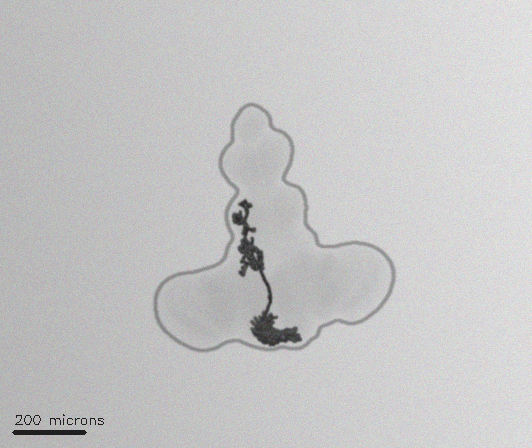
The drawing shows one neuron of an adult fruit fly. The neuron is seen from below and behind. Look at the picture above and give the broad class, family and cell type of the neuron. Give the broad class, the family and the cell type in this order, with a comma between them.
descending neuron, DNg, DNg37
